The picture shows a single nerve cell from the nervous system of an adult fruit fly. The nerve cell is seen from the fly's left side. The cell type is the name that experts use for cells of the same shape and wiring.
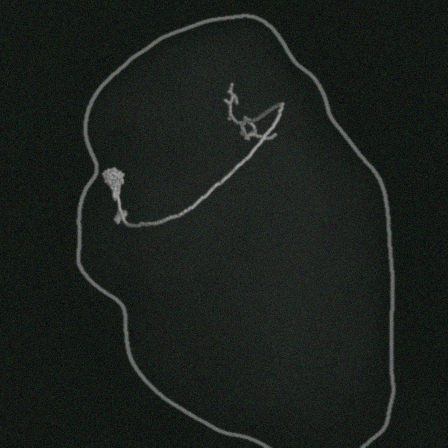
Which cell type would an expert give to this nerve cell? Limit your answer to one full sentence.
This nerve cell is included in the cell type DL3_lPN.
